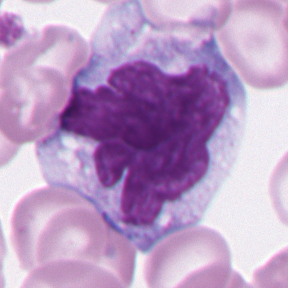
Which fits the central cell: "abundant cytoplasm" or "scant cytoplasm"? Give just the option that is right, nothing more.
Abundant cytoplasm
